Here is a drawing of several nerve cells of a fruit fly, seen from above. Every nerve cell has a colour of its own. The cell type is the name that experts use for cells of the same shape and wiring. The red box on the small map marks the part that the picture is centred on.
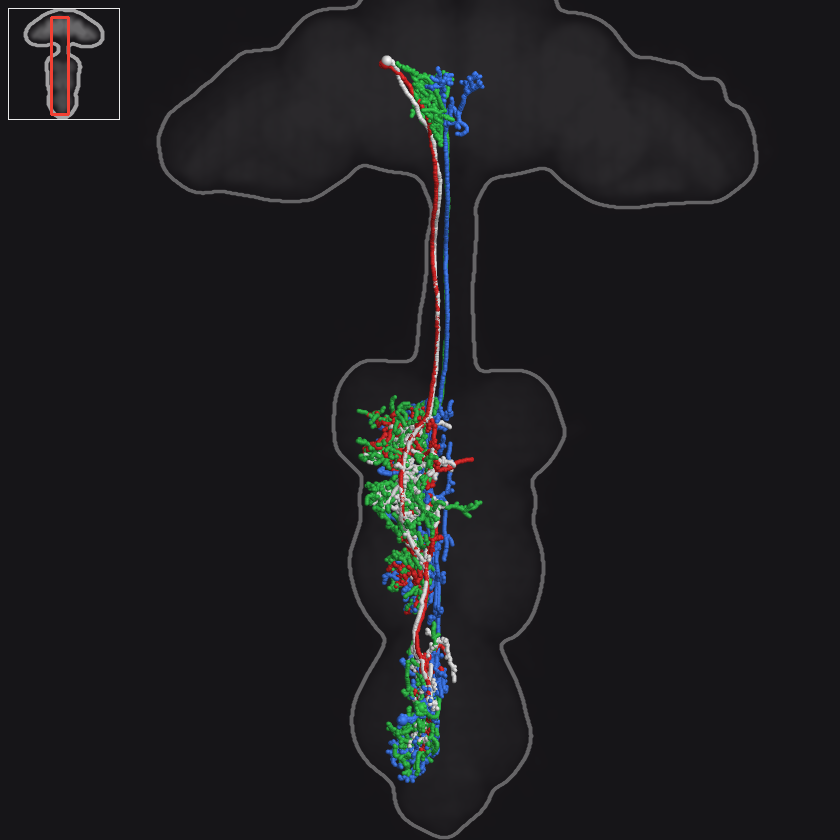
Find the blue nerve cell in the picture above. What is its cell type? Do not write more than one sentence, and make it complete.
This neuron is typed as AN17A009.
